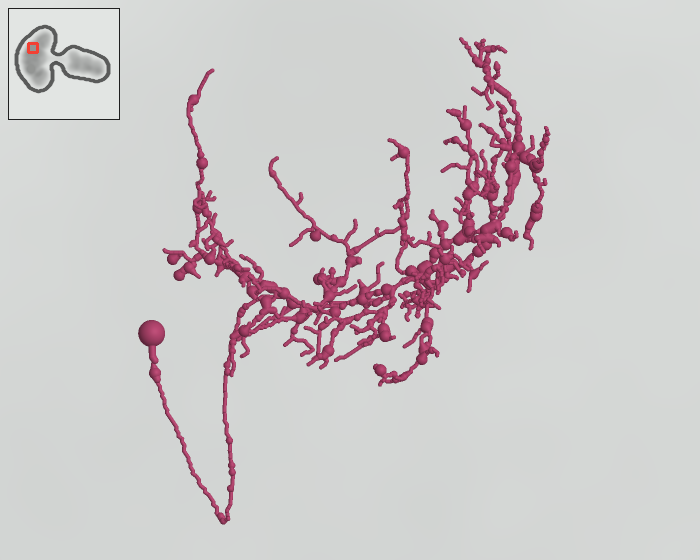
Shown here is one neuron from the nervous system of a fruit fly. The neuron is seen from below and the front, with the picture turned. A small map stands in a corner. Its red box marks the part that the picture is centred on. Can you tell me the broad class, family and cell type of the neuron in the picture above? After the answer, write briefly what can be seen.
This is a central-brain intrinsic neuron. Its family is hemilineage LHd2. It is of cell type CB1160. It lies in the brain. Its cell body lies on the left of the picture. The picture shows dozens of branch ends.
